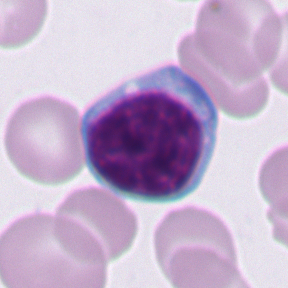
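This typical lymphocyte, in the middle of the smear, has a nucleus that fills most of the cell, its chromatin dark purple and coarsely clumped. Around it runs a pale blue rim of cytoplasm, widest at the upper right.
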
